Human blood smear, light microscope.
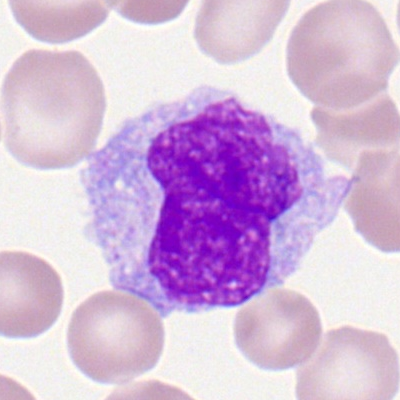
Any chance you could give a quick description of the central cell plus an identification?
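The outline is irregular, with a slightly ruffled edge and a small pointed projection on the right. Deep purple chromatin is interrupted by scattered small paler spots. Fine, faint lilac granules lie in the cytoplasm. The cell is a monocyte.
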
